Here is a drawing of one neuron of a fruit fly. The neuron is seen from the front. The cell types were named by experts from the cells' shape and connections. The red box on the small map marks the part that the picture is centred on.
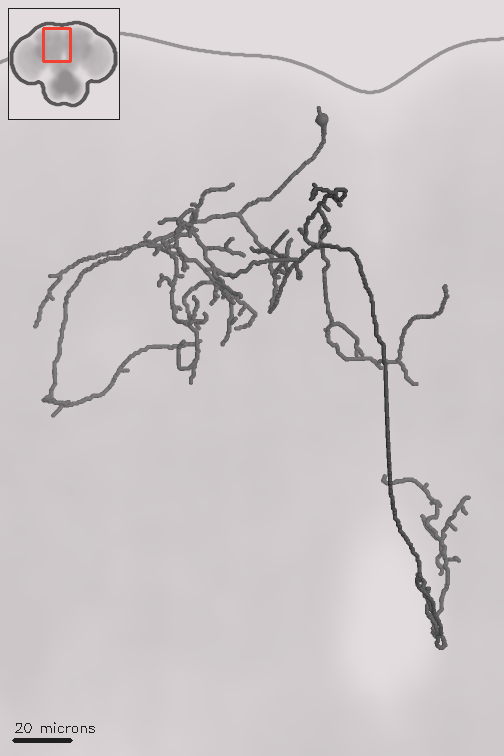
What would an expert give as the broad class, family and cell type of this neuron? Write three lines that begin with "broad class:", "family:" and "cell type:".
broad class: central-brain intrinsic neuron
family: hemilineage SMPpm1
cell type: SMP460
